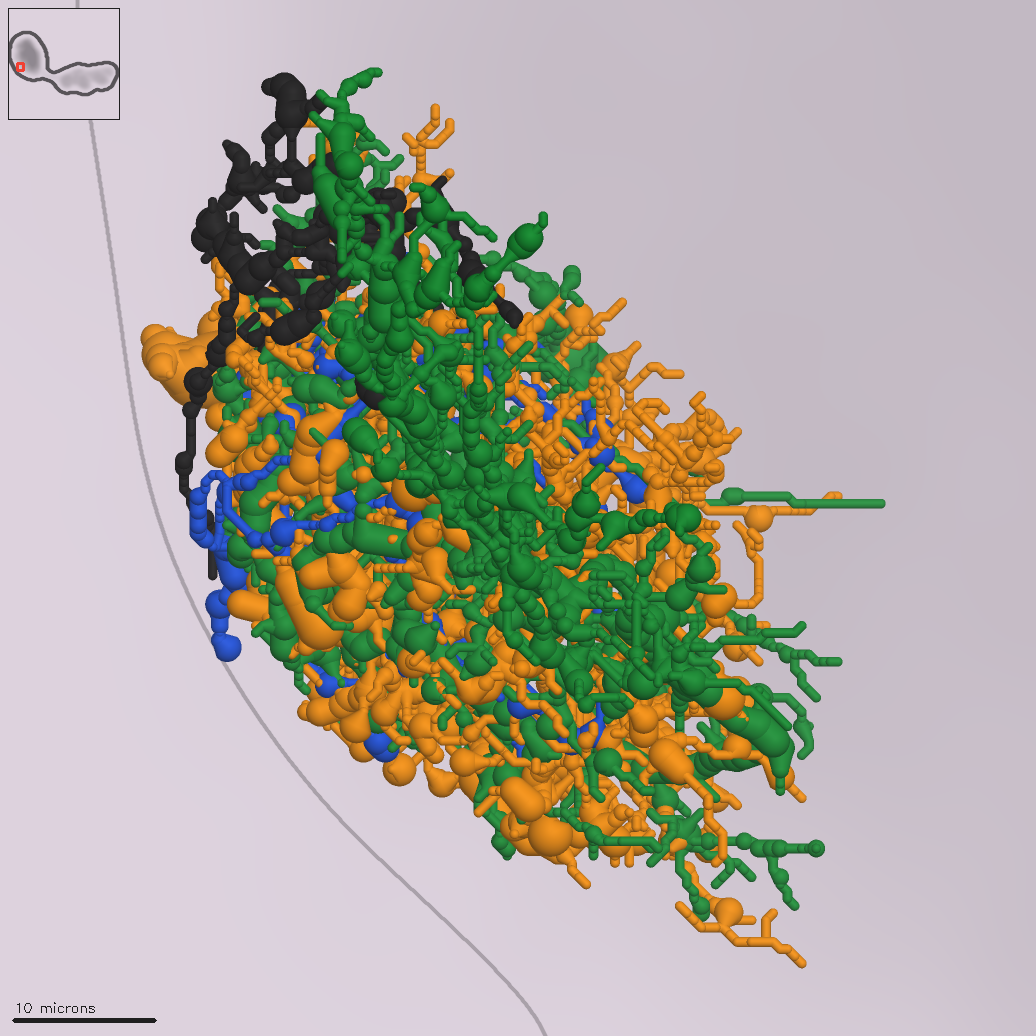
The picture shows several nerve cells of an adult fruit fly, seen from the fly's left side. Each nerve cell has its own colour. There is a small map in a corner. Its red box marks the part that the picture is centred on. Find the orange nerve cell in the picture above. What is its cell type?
GNG099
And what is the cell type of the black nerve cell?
ENS3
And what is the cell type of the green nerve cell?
GNG019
